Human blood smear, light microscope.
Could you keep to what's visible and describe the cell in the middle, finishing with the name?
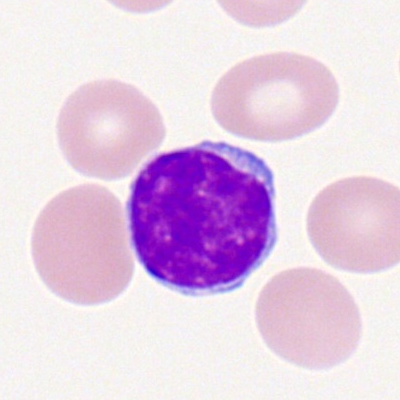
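In outline the cell is roughly round. Dense, dark purple chromatin forms coarse clumps with small pale gaps between them. The cytoplasm is a scant pale blue rim, widest at the upper right, and contains no vacuoles. Identification: lymphocyte.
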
